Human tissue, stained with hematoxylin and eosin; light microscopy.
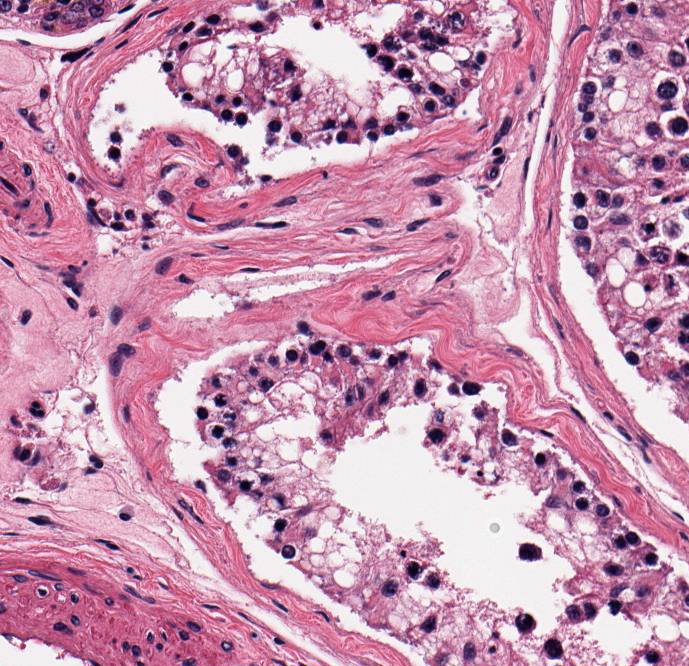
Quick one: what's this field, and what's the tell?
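It's seminiferous tubule: separate profiles sit at the top centre, right edge and lower centre, parted by bands of pink fibrous tissue.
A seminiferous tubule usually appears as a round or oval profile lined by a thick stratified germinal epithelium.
The lining cells look bubbly, their pale cytoplasm full of clear round vacuoles, and many small, round, dark nuclei lie through the linings and among loose cells at their inner edge. Thick walls of wavy pink collagen surround each.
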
